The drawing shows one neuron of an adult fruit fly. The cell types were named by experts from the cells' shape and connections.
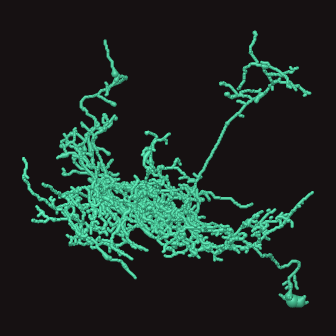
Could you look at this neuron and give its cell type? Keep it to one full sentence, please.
Cell type GNG565 is what this neuron is.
